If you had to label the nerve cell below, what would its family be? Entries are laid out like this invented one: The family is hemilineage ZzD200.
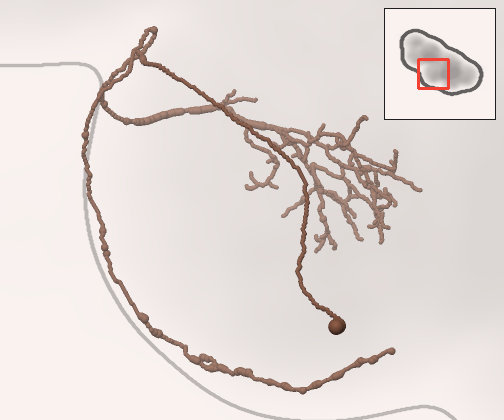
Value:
The family is hemilineage 08A.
